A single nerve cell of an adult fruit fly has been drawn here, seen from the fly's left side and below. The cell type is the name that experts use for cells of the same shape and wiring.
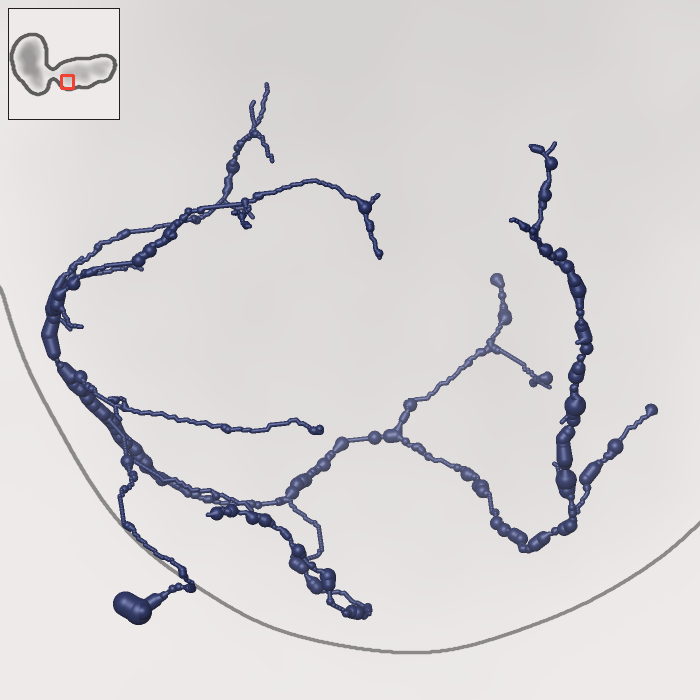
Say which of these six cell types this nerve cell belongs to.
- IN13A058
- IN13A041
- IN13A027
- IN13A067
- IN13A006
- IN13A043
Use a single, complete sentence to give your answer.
With respect to cell type, this nerve cell is IN13A043.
